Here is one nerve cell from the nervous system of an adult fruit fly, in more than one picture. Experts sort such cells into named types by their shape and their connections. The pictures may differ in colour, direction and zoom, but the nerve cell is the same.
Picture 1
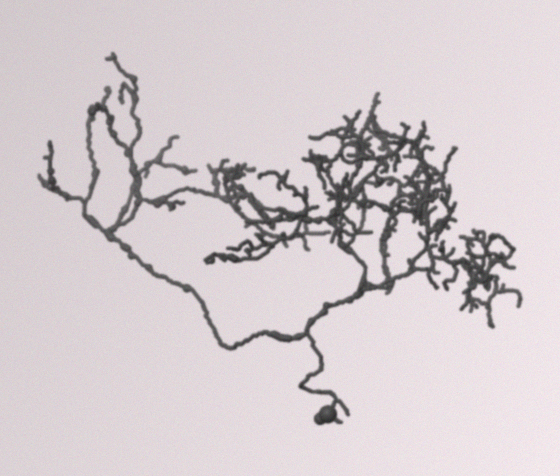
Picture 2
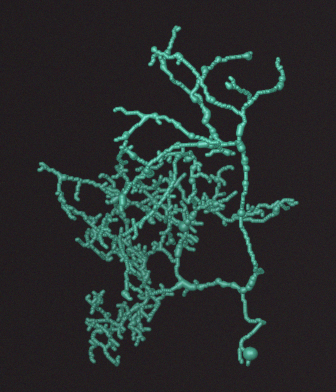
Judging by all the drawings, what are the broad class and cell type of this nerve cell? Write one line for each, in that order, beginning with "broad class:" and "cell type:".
broad class: central-brain intrinsic neuron
cell type: CB2373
